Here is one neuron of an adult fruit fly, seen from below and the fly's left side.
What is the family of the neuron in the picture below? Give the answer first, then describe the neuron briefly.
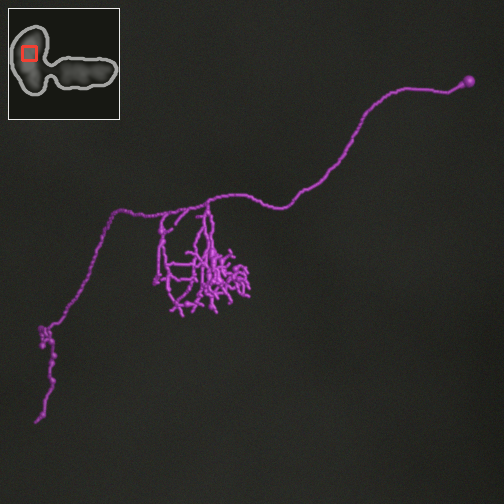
Its family is called class CX. It is a central-brain intrinsic neuron. It is in the brain and does not reach the nerve cord. Its cell body lies at the upper right of the picture.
